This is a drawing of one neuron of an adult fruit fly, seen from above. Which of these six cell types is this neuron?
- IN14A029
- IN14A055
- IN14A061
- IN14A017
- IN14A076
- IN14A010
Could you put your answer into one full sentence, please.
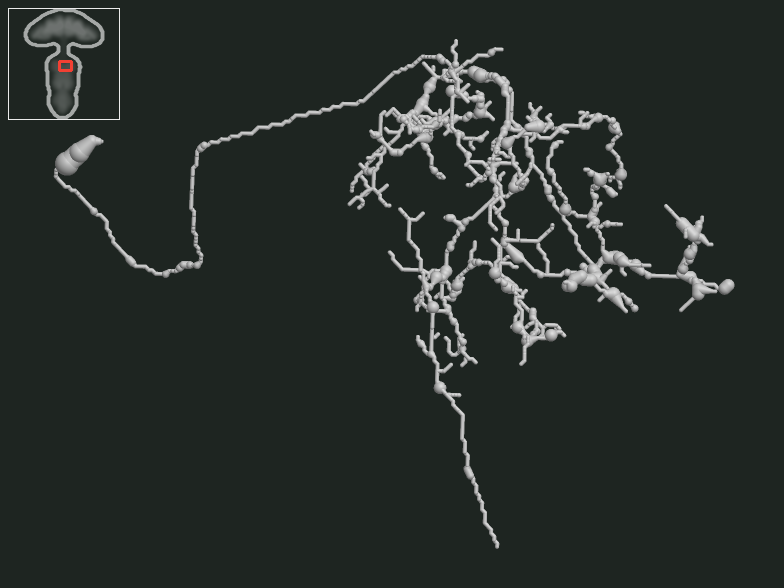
This neuron is a cell of type IN14A076.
